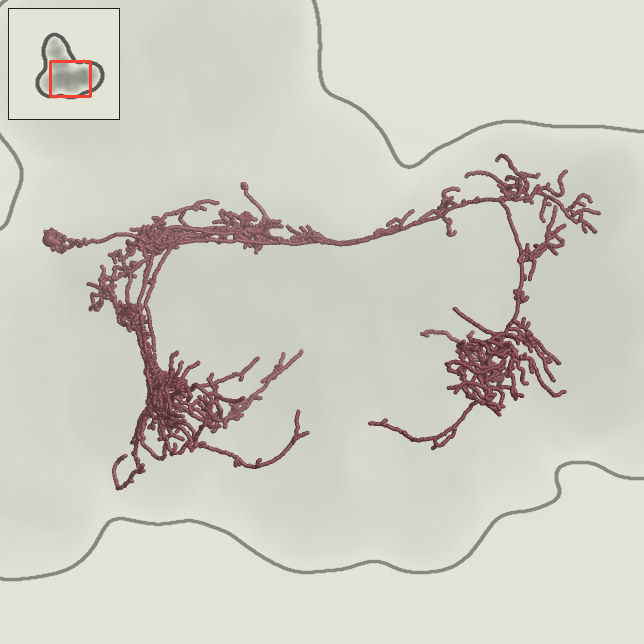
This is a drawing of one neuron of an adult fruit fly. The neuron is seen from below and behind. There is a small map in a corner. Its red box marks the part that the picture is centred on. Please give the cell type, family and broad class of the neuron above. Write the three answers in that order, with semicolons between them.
LHPV6q1; LHPV; central-brain intrinsic neuron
